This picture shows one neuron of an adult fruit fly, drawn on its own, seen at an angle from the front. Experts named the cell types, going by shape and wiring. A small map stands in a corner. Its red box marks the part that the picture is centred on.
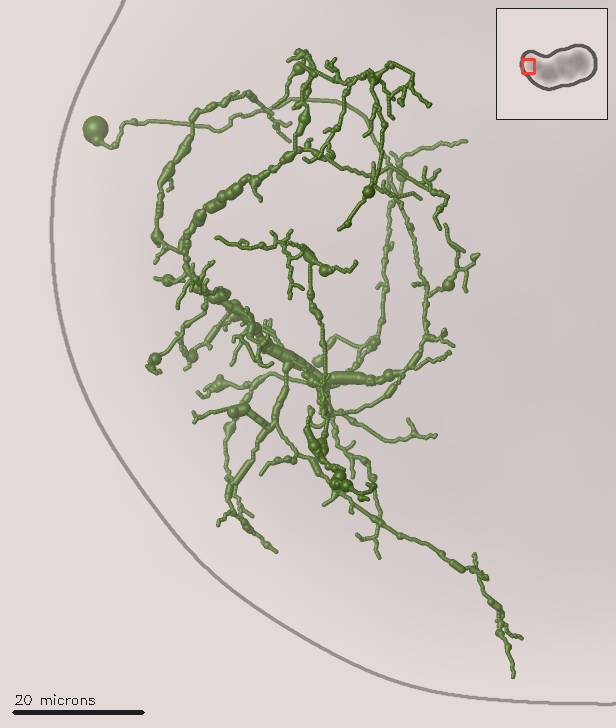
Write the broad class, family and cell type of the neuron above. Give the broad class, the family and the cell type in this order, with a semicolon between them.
nerve-cord intrinsic neuron; hemilineage 20A.22A; IN20A.22A060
